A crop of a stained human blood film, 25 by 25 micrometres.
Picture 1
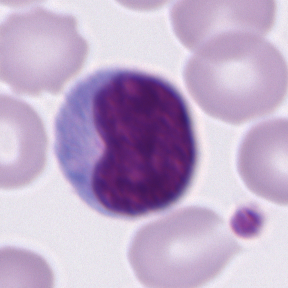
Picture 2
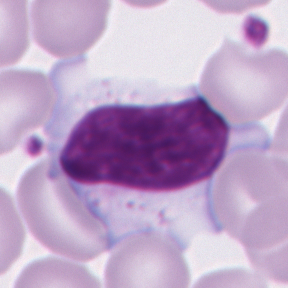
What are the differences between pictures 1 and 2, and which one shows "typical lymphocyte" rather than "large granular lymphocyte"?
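Picture 1 shows a typical lymphocyte, and picture 2 shows a large granular lymphocyte. In picture 1 the cell measures about 13 micrometres across, and its nucleus, about 12 by 9 micrometres, fills about 70% of the cell's area. That nucleus lies toward the right of the cell, has a notch on its left side, and contains dense, clumped chromatin. The pale blue cytoplasm forms a crescent on the left side of the cell. In picture 2 the nucleus is about 15 by 8 micrometres, with dark purple chromatin condensed in coarse patches. Its cytoplasm is abundant and very pale blue-grey, and the edge is tinged a slightly deeper blue where it runs along the red cells. The first difference lies in the amount of cytoplasm: a crescent in picture 1, abundant cytoplasm in picture 2.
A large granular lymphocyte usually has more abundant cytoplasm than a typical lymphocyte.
The second difference is the granules: a few small reddish-purple granules are scattered through the cytoplasm in picture 2.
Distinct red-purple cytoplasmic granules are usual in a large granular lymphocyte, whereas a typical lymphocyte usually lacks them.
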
